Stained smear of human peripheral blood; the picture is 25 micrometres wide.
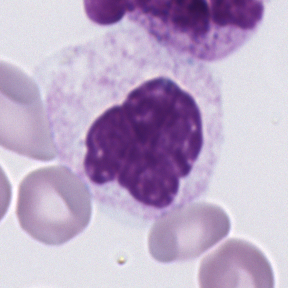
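Segmented neutrophil, the central cell in this stained smear of peripheral blood. See how its outline is roughly round and smooth, with no surface projections. The chromatin is a deep purple, with small paler spots scattered through it. The cytoplasm is plentiful and pale greyish lilac, sprinkled with fine, dust-like pinkish-lilac granules.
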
